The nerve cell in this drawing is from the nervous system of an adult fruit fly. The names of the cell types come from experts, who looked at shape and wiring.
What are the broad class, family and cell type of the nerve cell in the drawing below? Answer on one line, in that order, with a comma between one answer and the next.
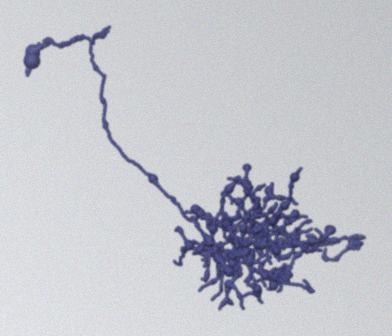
optic-lobe intrinsic neuron, Li, Li14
